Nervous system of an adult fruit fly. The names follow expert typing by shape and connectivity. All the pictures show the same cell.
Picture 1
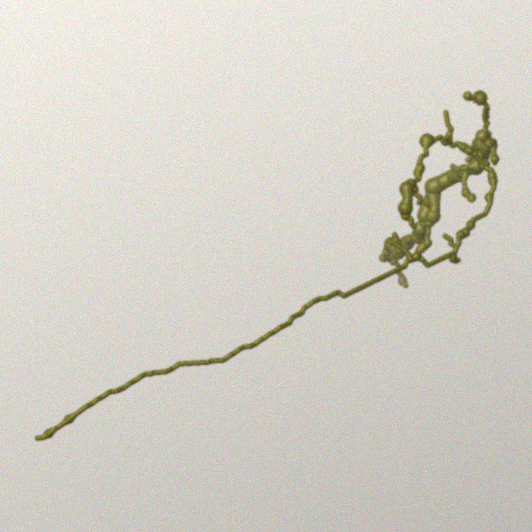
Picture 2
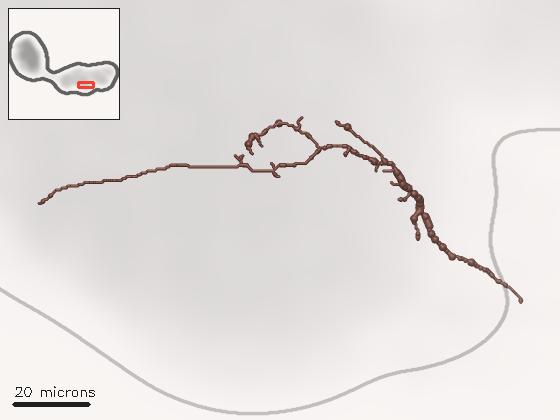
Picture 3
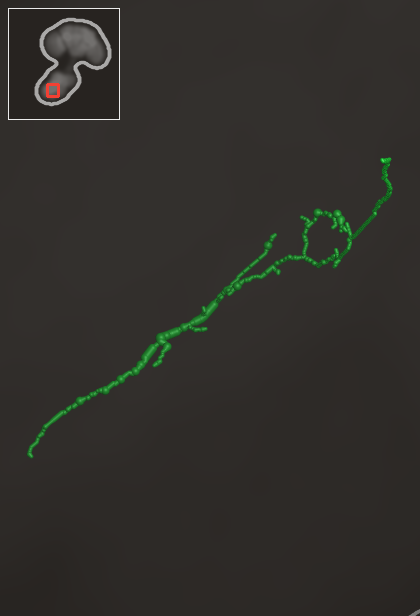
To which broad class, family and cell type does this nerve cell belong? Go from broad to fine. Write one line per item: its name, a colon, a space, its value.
broad class: sensory neuron entering the nerve cord
family: class mechanosensory tactile
cell type: SNta43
